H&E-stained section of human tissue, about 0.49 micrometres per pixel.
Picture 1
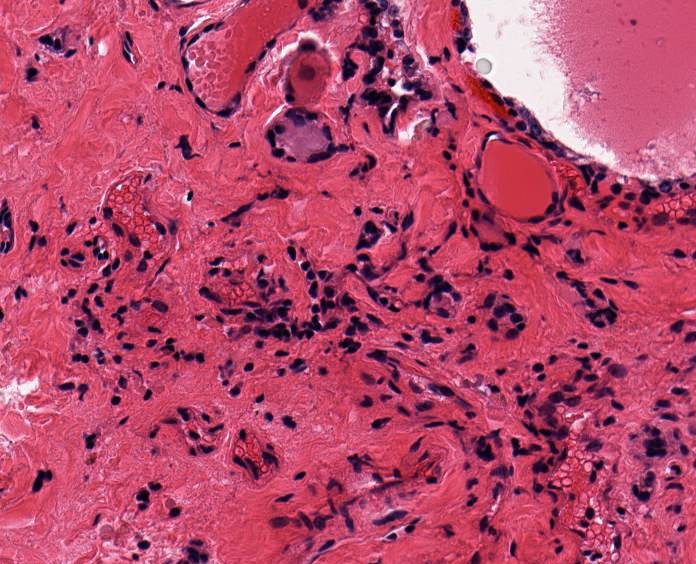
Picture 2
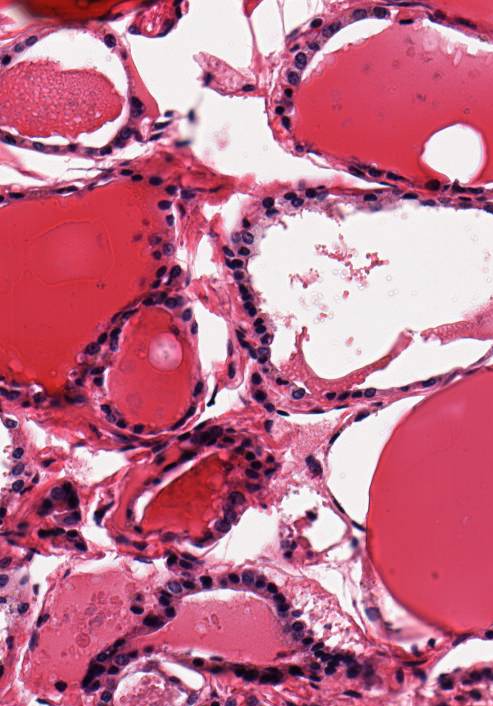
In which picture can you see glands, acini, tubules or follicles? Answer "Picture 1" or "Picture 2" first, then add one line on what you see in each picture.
Picture 2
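Picture 1: No epithelial lining or glands are seen anywhere in the field.
Picture 2: The field is made up of closely packed rounded follicles of widely varying size.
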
